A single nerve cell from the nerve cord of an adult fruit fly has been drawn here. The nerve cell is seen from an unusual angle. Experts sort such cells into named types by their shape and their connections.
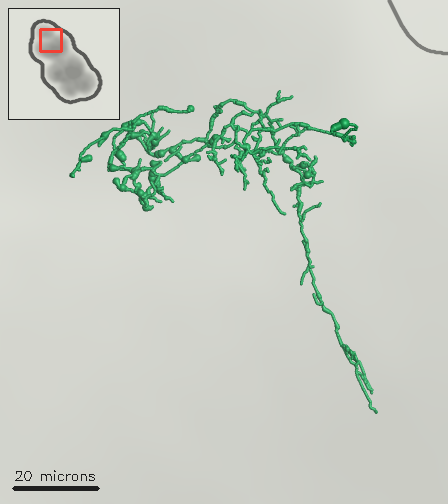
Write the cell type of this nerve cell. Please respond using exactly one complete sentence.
This nerve cell is a member of the INXXX450 cell type.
